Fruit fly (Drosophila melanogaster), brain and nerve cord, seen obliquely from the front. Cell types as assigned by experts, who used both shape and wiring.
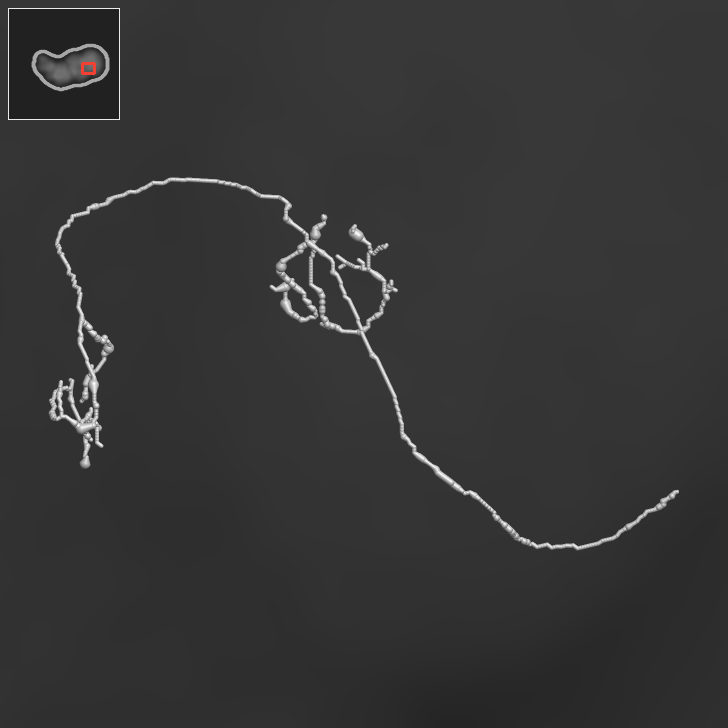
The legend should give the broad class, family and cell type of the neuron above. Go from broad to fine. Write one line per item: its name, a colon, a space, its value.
broad class: sensory neuron entering the brain
family: class olfactory
cell type: ORN_DM2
